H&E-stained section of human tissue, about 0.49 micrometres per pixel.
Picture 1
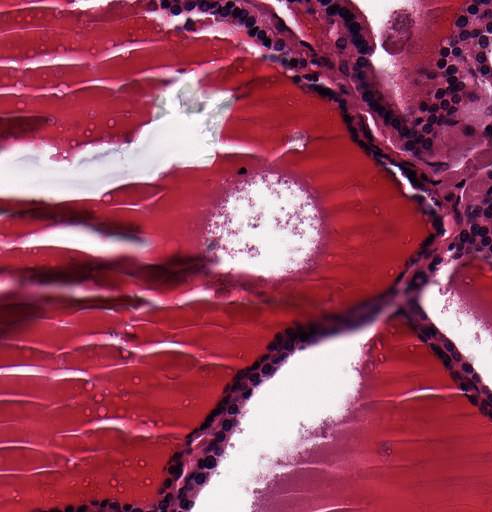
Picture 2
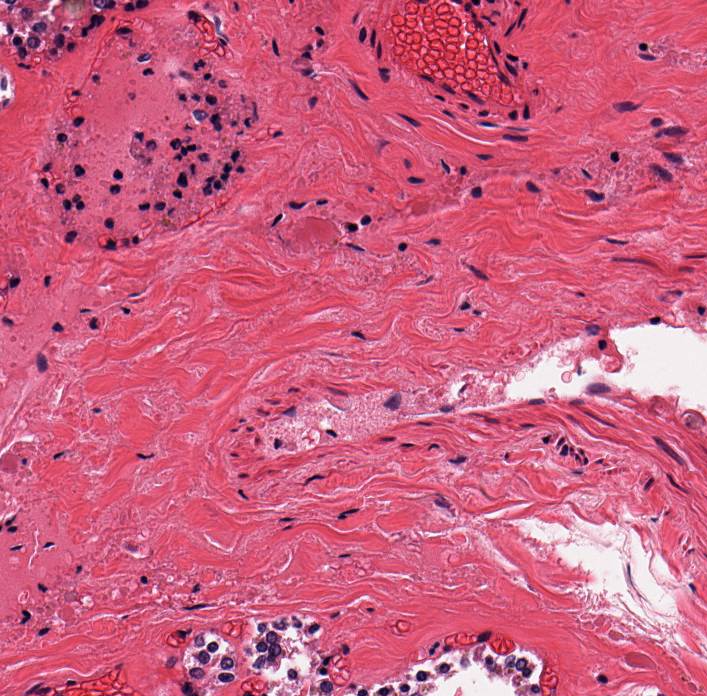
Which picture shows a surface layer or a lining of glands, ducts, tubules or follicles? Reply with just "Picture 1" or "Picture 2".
Picture 1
